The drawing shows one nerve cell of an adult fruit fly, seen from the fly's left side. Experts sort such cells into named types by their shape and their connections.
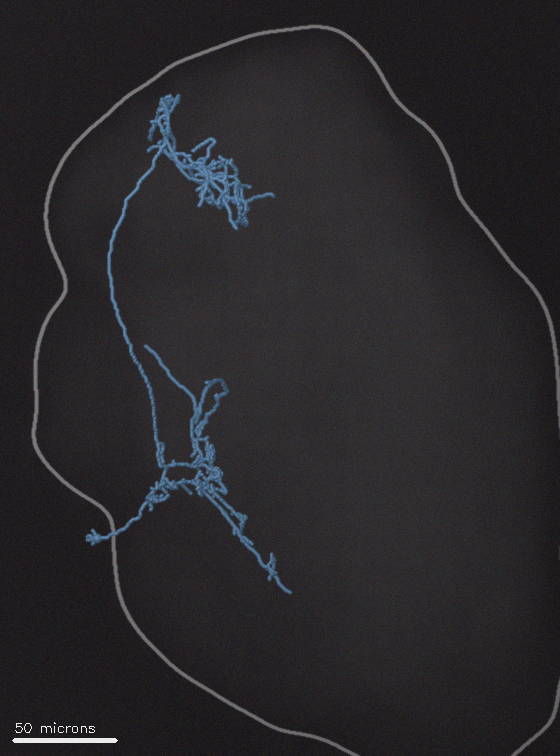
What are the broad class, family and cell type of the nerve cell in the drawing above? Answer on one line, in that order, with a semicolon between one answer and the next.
central-brain intrinsic neuron; hemilineage FLAa3; FLA001m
